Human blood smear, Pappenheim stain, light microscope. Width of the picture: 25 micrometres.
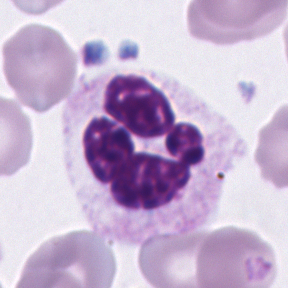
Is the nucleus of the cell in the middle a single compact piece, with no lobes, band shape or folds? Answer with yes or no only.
No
